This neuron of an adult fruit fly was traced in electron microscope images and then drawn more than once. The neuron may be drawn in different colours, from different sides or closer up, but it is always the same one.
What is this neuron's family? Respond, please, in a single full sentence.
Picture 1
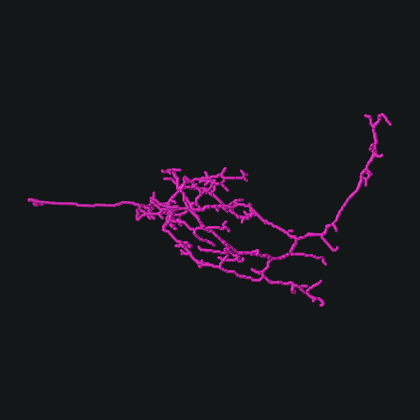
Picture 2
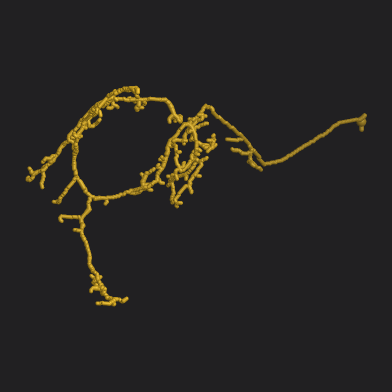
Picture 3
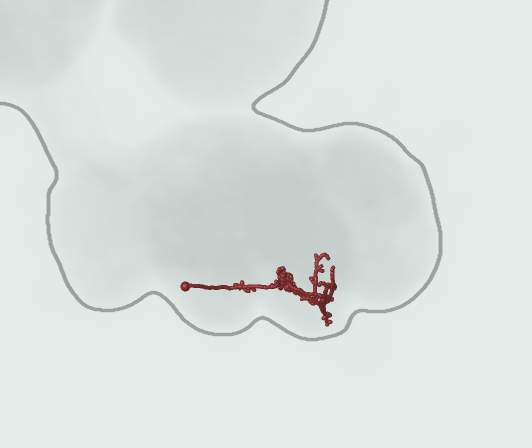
This neuron is categorized under the family hemilineage 14A.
